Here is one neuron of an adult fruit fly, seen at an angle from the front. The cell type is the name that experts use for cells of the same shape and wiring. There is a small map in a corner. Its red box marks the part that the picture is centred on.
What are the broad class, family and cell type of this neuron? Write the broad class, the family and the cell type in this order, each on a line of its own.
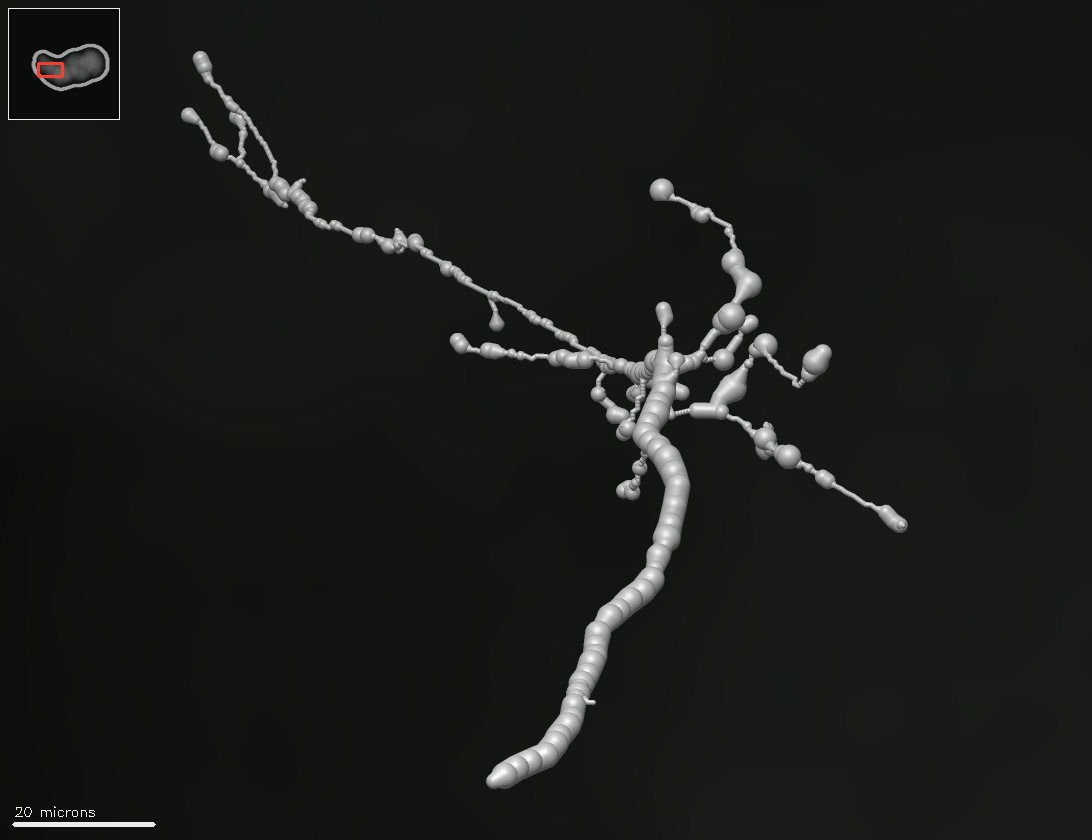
sensory neuron entering the nerve cord
class mechanosensory proprioceptive
SNpp08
